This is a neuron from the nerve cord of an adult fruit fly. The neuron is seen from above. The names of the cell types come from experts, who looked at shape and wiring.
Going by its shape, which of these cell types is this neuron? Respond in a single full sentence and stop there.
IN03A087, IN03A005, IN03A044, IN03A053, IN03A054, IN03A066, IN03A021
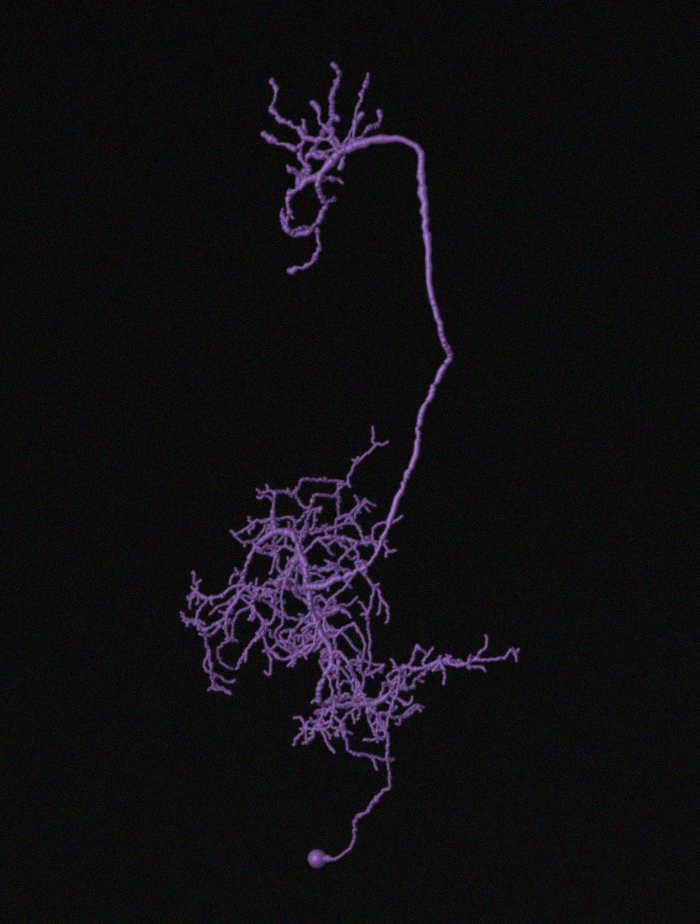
Typed by cell type, the neuron is IN03A005.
